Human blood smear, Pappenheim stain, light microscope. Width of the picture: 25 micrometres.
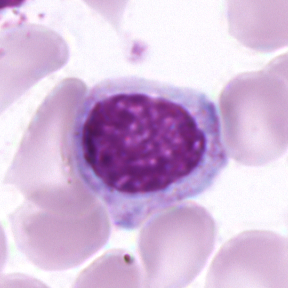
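Metamyelocyte. Notice the nucleus sitting off-centre toward the upper left, so the cytoplasm is widest below and to the right. The nuclear outline is smooth, with no notches or lobes. The cell outline is irregular, cytoplasm drawn into a blunt extension at the bottom. No vacuoles appear.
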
